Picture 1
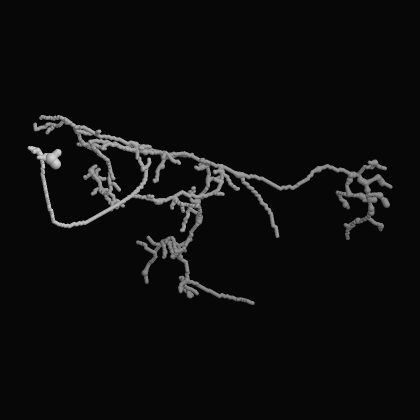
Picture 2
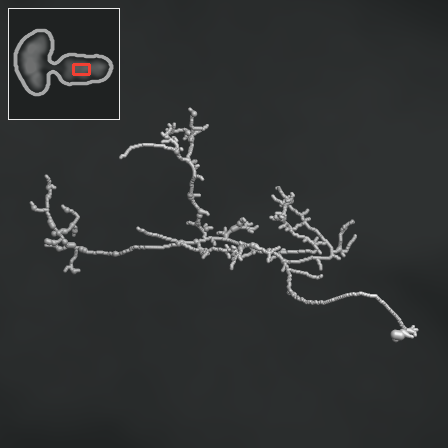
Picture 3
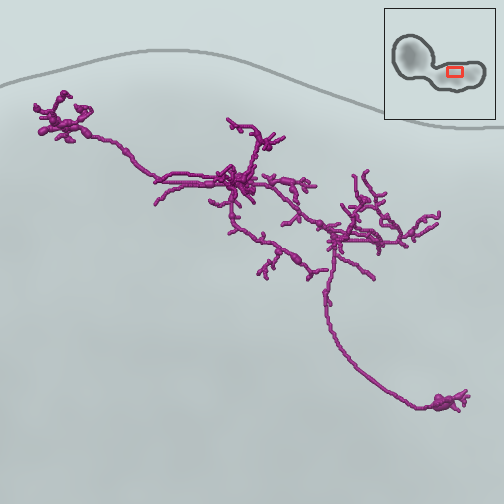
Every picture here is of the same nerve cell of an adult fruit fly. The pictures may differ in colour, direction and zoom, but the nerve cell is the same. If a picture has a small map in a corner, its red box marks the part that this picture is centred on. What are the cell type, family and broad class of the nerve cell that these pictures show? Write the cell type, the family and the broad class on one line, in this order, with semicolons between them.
IN03B072; hemilineage 03B; nerve-cord intrinsic neuron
